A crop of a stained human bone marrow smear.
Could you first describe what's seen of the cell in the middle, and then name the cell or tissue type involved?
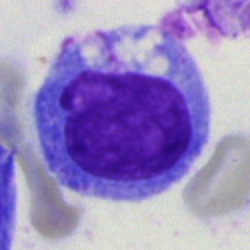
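The nucleus fills most of the cell and sits low, so the widest stretch of cytoplasm lies above it. Its chromatin is dense and dark purple. The cytoplasm is blue, with several clear round vacuoles above the nucleus. This is a monocyte.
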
